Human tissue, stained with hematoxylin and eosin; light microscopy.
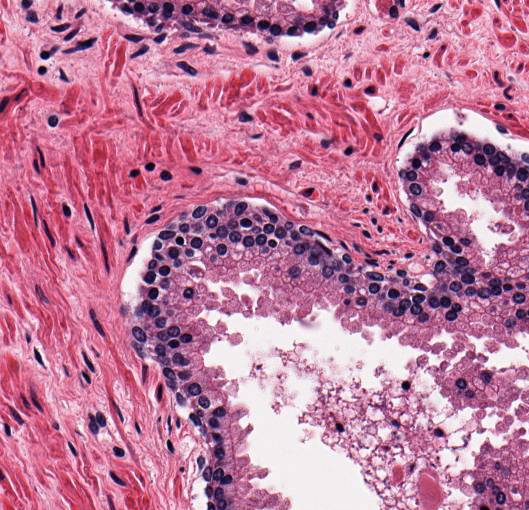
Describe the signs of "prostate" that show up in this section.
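Start with the layout: glands take the right and lower part of the field, and stroma fills the left and upper part. Look along a gland lining and you will find a basal row of dark nuclei beneath taller luminal cells, whose cytoplasm is pale and finely vacuolated. Now follow the gland at the right: its luminal border is irregular, with the epithelium folding inward.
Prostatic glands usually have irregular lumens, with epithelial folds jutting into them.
That border therefore fits prostate well.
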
